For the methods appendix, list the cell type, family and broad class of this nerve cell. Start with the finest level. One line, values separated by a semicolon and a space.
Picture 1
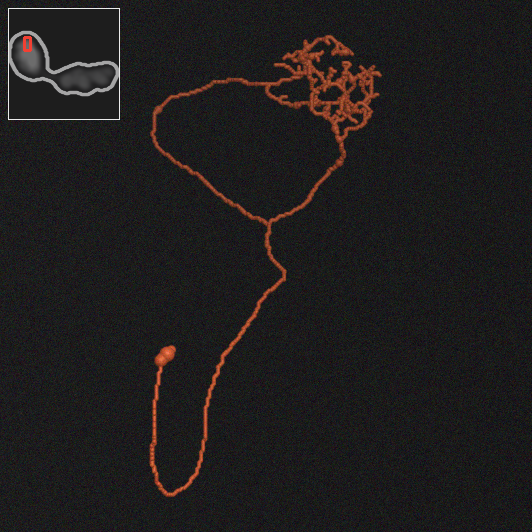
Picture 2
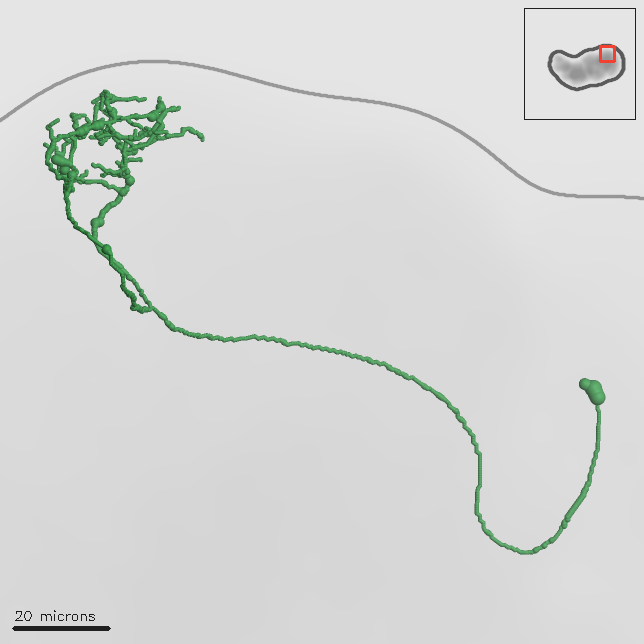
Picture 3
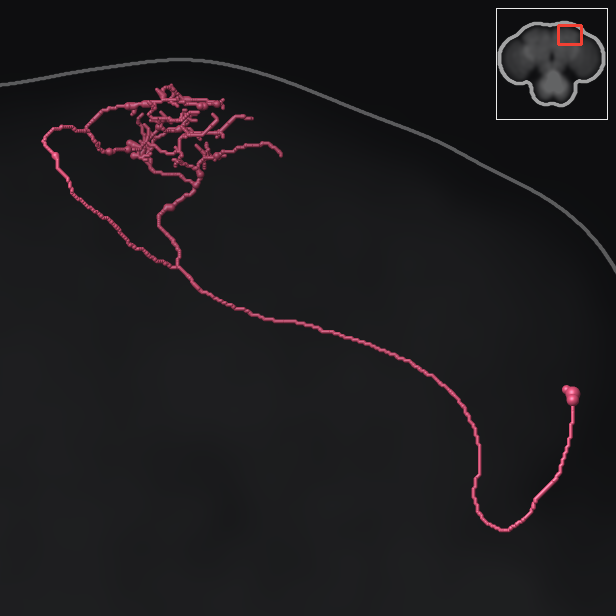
CB1391; hemilineage SIPa1_ventral; central-brain intrinsic neuron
